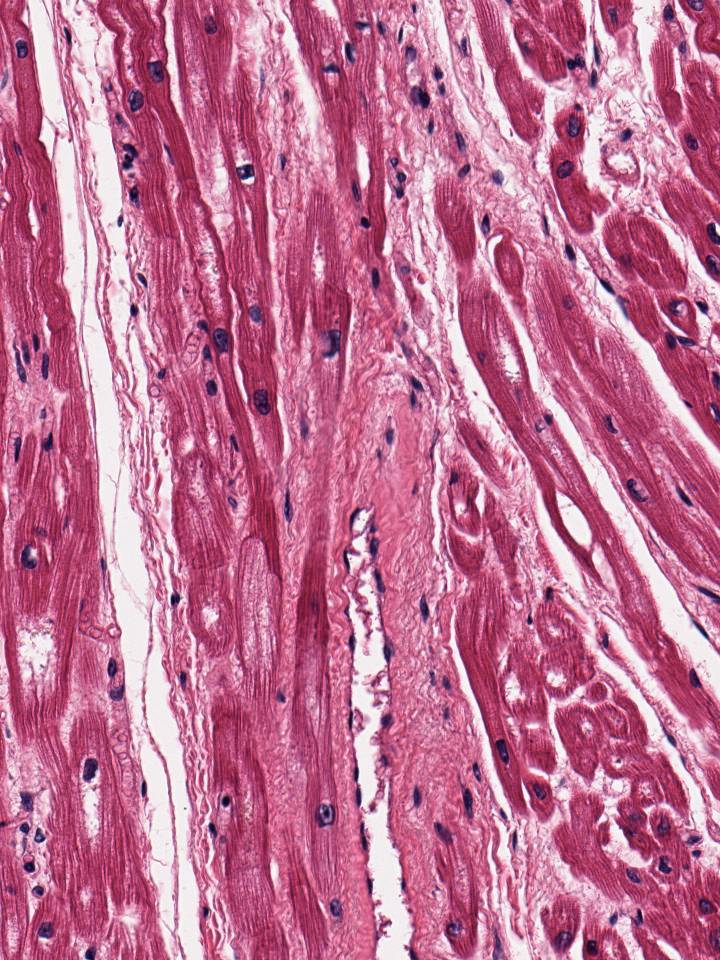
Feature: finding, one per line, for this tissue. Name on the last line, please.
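Left and middle: fibres running roughly top to bottom
Lower right: fibres cut across, rounded profiles
Nuclei: some central, pale clear cytoplasm at poles
Branching: some fibres join neighbours
Name: atrial appendage of the heart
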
